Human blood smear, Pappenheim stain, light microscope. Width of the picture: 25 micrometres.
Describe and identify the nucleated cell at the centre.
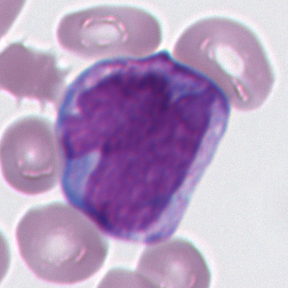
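Notice where the main notch in the nucleus opens: toward the left side of the cell. The nucleus fills most of the cell, so only a narrow rim of cytoplasm remains, and that cytoplasm is pale grey-blue. The chromatin is finely textured, with no coarse dark clumps. You are looking at an atypical promyelocyte.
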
